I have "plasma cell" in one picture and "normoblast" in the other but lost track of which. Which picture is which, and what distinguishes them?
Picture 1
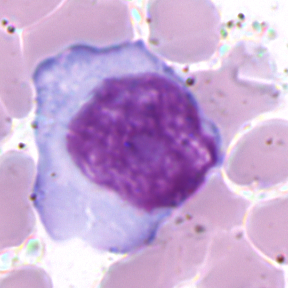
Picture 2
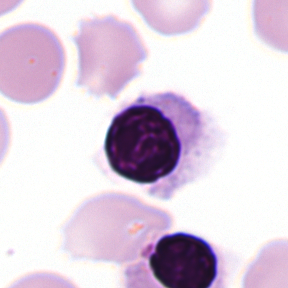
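So, picture 1 is the plasma cell and picture 2 the normoblast. In picture 1 the cytoplasm is abundant, a broad band widest on the left, and the nucleus lies off-centre toward the right. That cytoplasm is pale grey-blue, turning deeper blue at its outer edge.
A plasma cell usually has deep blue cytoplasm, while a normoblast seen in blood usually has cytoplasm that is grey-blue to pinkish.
The normoblast's cytoplasm here is pale greyish-lilac, lying mainly to the right of a nucleus that sits toward the left, and its edge is ragged and irregular rather than smooth.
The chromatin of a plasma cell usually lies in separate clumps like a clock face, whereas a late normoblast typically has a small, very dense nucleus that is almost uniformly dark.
Looking again, picture 1 has coarse, clumped purple chromatin with paler streaks between the clumps, and picture 2 has very dark purple, densely clumped chromatin.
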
